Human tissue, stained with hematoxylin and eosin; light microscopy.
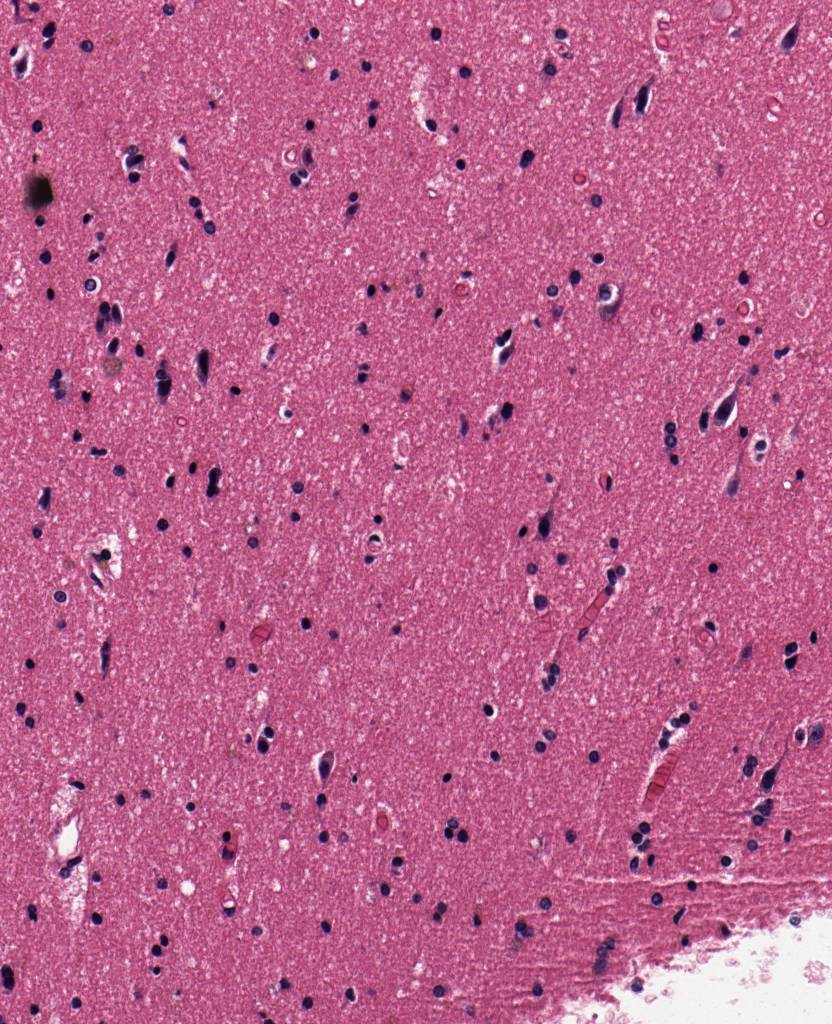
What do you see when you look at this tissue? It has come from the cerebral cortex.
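What you mostly have here are small, round, dark-staining nuclei with little or no cytoplasm you can see, spread fairly evenly across the field. Many of the cells sit in a clear, empty halo that separates them from the pink background around them. There are no epithelium, glands or fat cells anywhere.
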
